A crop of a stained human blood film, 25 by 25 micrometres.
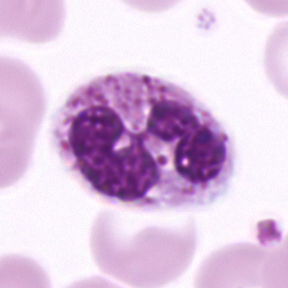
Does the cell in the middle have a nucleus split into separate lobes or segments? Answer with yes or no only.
Yes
